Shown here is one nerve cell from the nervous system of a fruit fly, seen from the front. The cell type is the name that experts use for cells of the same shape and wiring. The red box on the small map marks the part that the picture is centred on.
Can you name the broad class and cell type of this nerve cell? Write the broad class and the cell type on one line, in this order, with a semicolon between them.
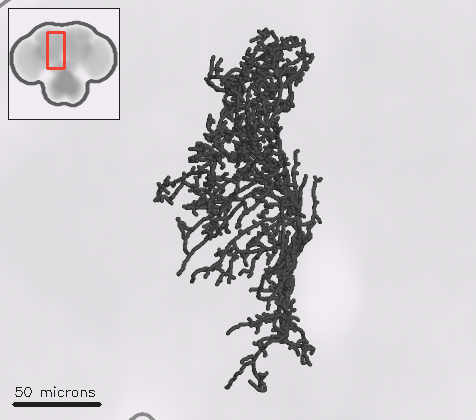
central-brain intrinsic neuron; CRE100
